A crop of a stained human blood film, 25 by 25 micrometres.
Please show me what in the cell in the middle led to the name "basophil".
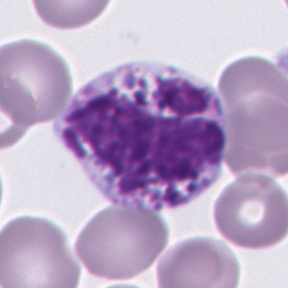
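That irregular, lobed outline of the nucleus fits a basophil.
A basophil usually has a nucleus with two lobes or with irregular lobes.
The cytoplasm holds coarse, dark purple granules, which also fits.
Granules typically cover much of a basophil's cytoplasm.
Some of those dark granules lie over the nucleus and blur its edge.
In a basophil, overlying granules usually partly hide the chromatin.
The chromatin itself is dark purple and coarsely clumped. I don't see anything here that sits against it.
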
